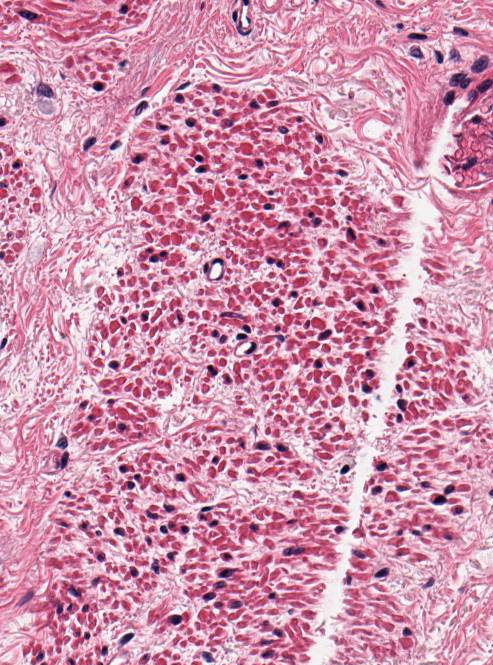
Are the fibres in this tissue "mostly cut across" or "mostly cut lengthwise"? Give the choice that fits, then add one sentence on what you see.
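Mostly cut across. Most cells in the central mass are cut across, so they appear as small rounded to polygonal profiles rather than long strands.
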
